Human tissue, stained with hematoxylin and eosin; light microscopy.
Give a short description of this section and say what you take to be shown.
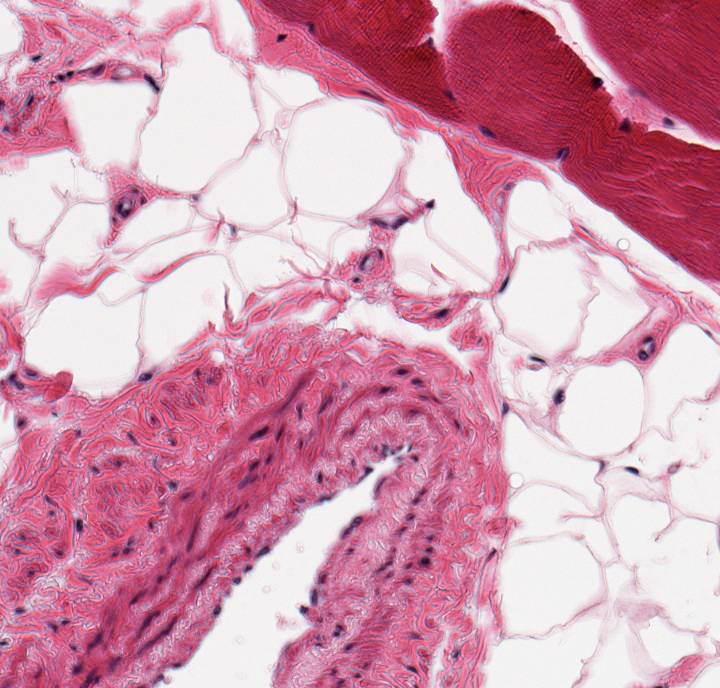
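Small, flattened nuclei sit at the edges of the muscle fibres. Adipocytes occupy the centre and right of the field, each a single large empty space enclosed by a thin pink membrane. In the lower left, a thick-walled vessel shows a narrow, slit-like lumen that opens toward the bottom edge. Its wall consists of wavy pink fibres with many elongated, spindle-shaped nuclei. This is skeletal muscle.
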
